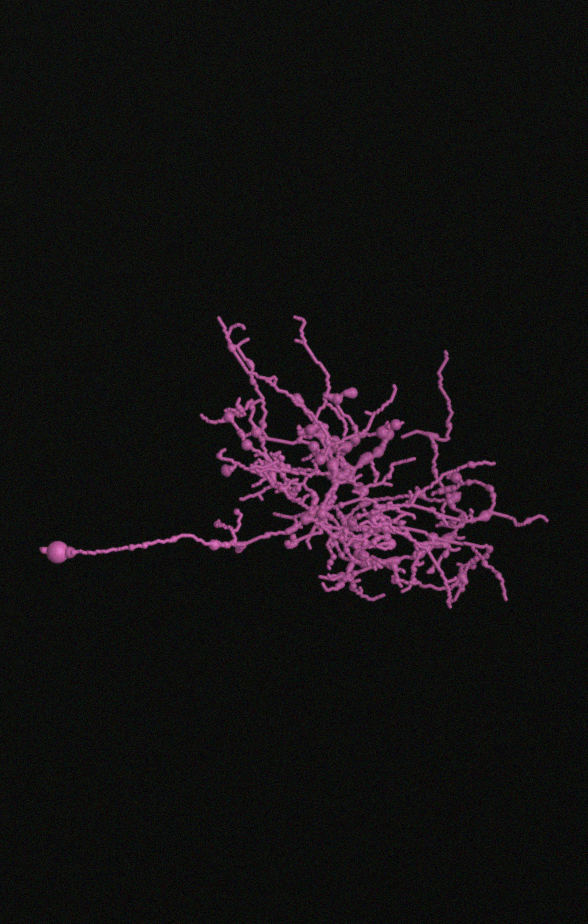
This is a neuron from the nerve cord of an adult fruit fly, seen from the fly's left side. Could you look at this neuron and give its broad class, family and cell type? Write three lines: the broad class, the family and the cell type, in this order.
nerve-cord intrinsic neuron
hemilineage 14A
IN14A063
